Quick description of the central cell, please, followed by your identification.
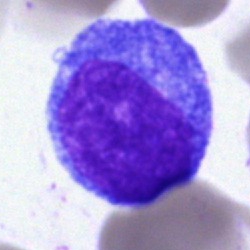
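Roughly round in outline, the cell has a slightly fuzzy edge. The nucleus is placed off-centre, toward the lower left. Cytoplasm is broadest along the upper right side of the nucleus. No distinct coloured granules are visible within it. The cell is a promyelocyte.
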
